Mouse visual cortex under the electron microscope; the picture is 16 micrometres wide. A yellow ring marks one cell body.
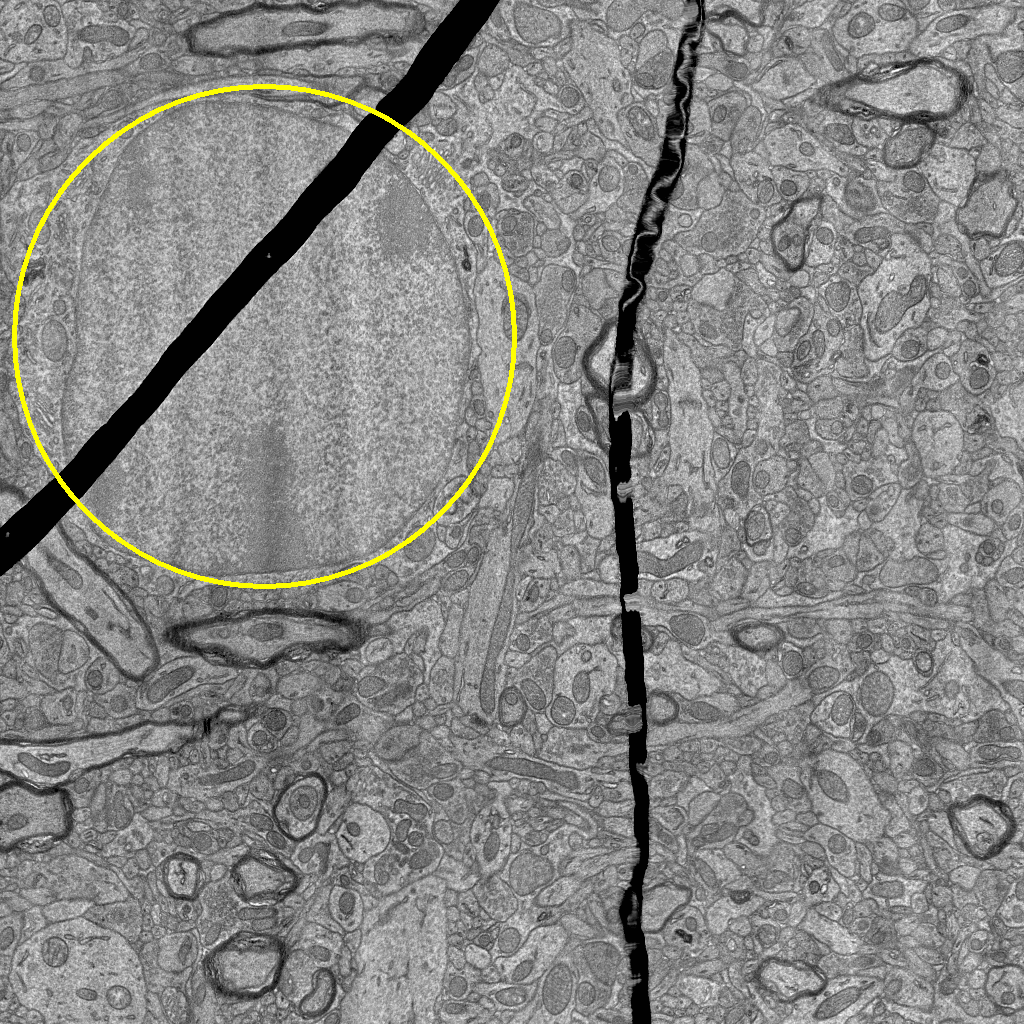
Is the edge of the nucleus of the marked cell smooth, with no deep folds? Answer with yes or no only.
Yes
